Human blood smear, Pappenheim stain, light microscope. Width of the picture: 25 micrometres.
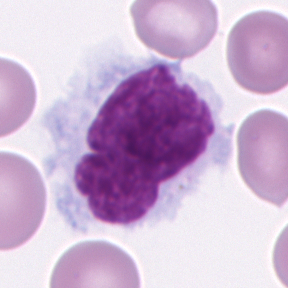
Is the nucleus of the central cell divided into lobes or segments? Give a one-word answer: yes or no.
Yes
